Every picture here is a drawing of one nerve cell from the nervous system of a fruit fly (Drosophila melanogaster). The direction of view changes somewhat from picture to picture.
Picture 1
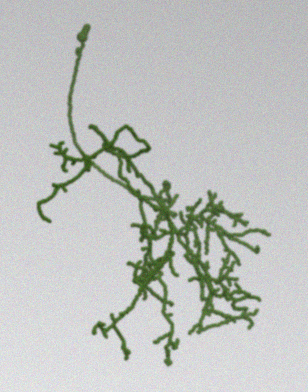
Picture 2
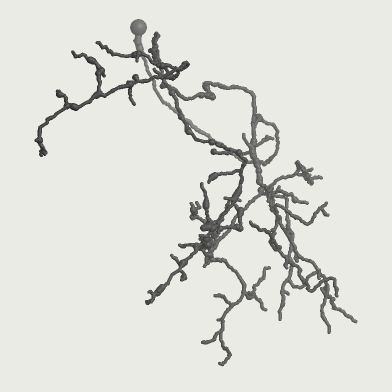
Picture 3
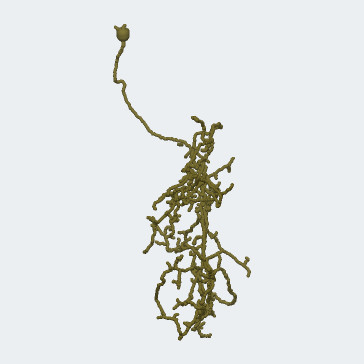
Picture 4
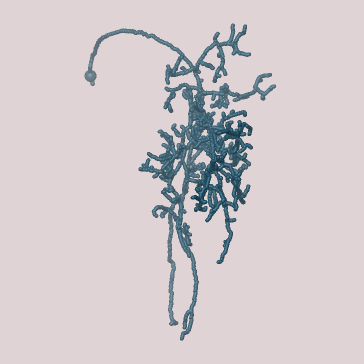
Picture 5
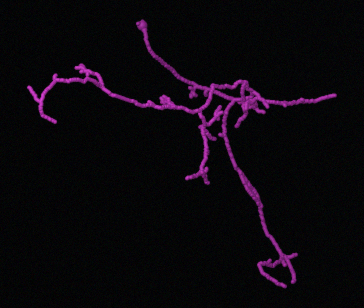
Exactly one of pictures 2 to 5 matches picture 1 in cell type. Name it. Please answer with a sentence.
Picture 2 shows a nerve cell of the same cell type.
